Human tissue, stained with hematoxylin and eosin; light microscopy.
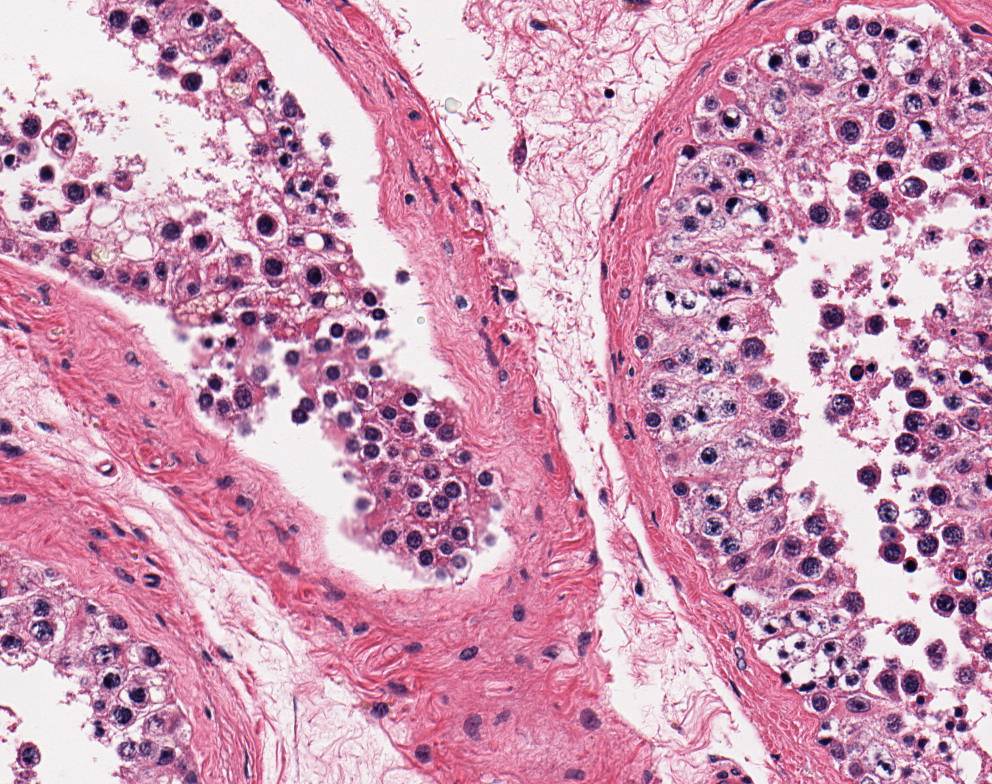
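Testis: parts of three rounded tubules, upper left, right and lower left, separated by connective tissue. Notice their linings: several layers of round cells. Near the centre, round, dark-nucleated cells lie loosely clustered in the upper left tubule's lumen. Clear round vacuoles dot its lining.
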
